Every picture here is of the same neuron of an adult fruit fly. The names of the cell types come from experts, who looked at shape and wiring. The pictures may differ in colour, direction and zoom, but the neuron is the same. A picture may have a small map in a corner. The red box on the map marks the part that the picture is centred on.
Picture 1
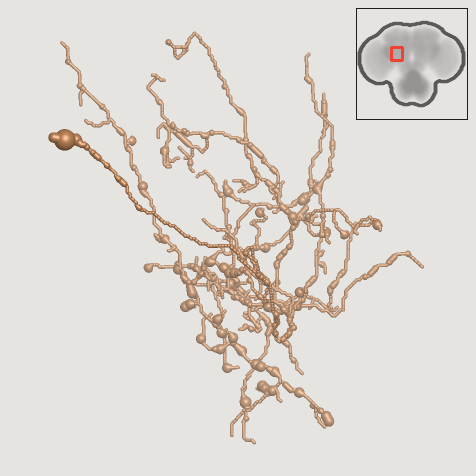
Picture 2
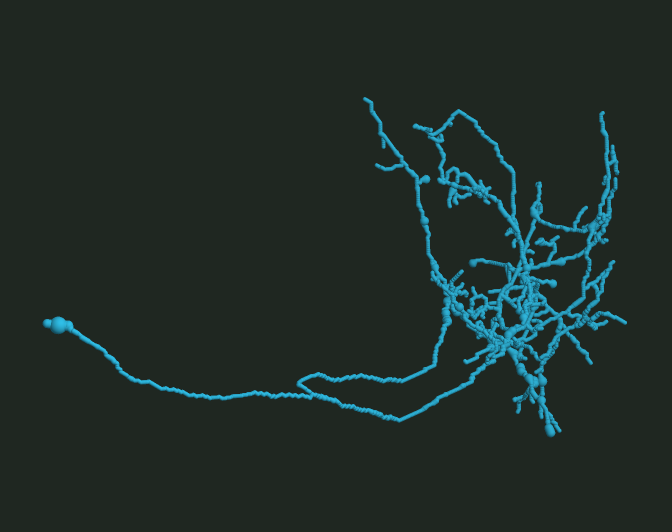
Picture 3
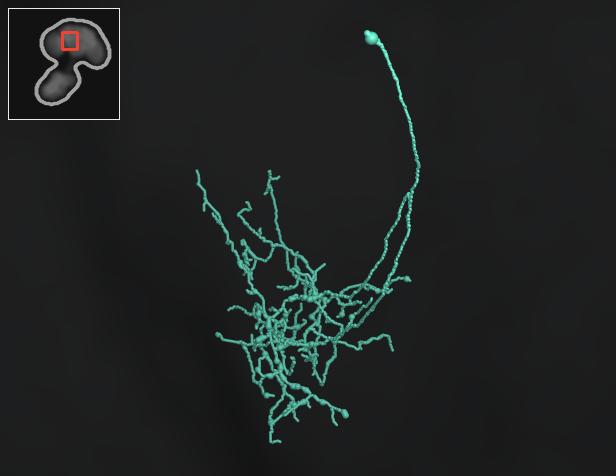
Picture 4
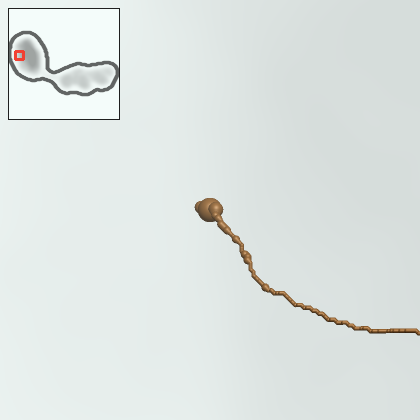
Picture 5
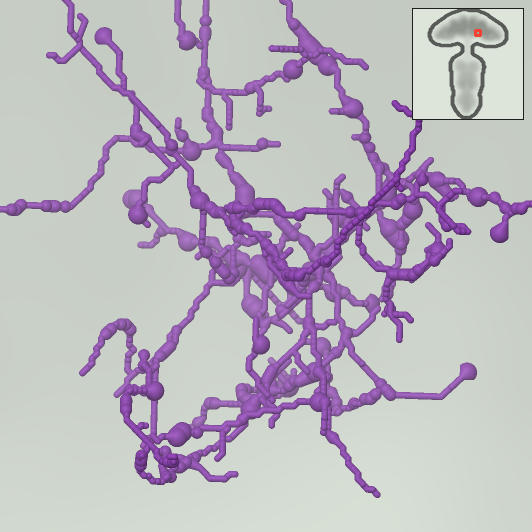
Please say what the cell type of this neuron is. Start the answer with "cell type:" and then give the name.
cell type: WED042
